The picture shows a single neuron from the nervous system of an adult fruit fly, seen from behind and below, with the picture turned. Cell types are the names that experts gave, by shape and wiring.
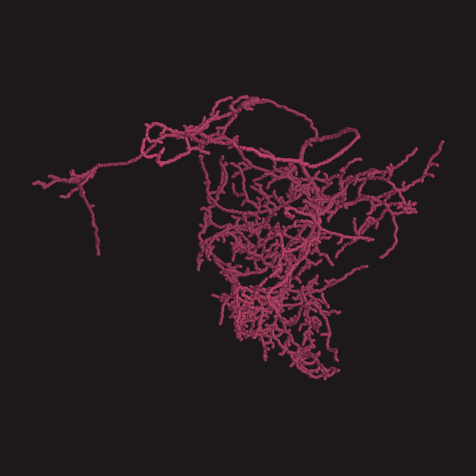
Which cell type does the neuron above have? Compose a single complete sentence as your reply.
The neuron is of cell type SMP109.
